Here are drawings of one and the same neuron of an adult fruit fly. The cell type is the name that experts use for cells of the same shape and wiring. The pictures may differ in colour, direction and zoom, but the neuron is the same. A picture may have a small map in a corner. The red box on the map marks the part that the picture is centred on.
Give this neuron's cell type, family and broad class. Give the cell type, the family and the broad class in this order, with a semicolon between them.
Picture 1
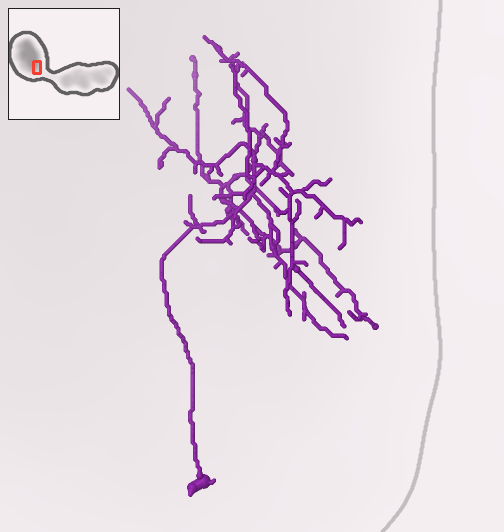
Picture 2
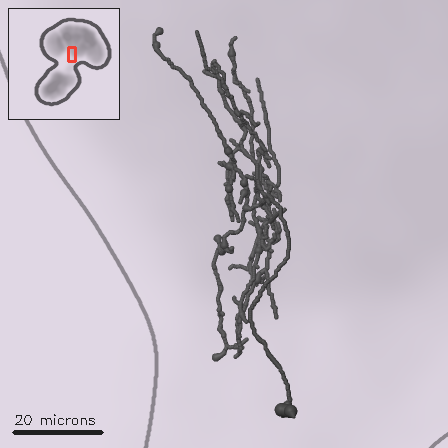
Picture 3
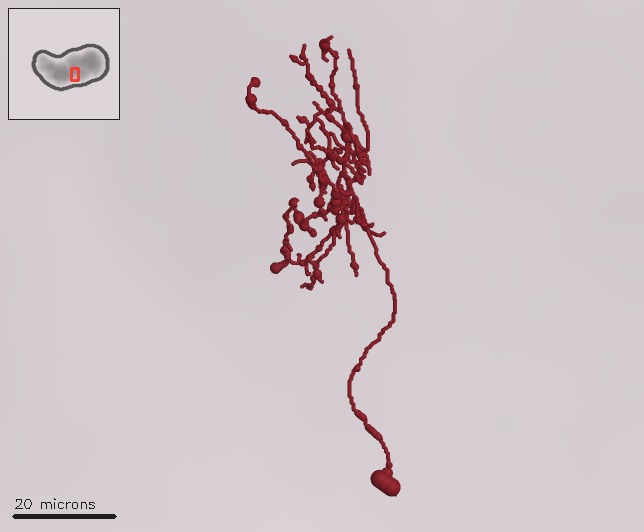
GNG410; hemilineage LB3; central-brain intrinsic neuron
